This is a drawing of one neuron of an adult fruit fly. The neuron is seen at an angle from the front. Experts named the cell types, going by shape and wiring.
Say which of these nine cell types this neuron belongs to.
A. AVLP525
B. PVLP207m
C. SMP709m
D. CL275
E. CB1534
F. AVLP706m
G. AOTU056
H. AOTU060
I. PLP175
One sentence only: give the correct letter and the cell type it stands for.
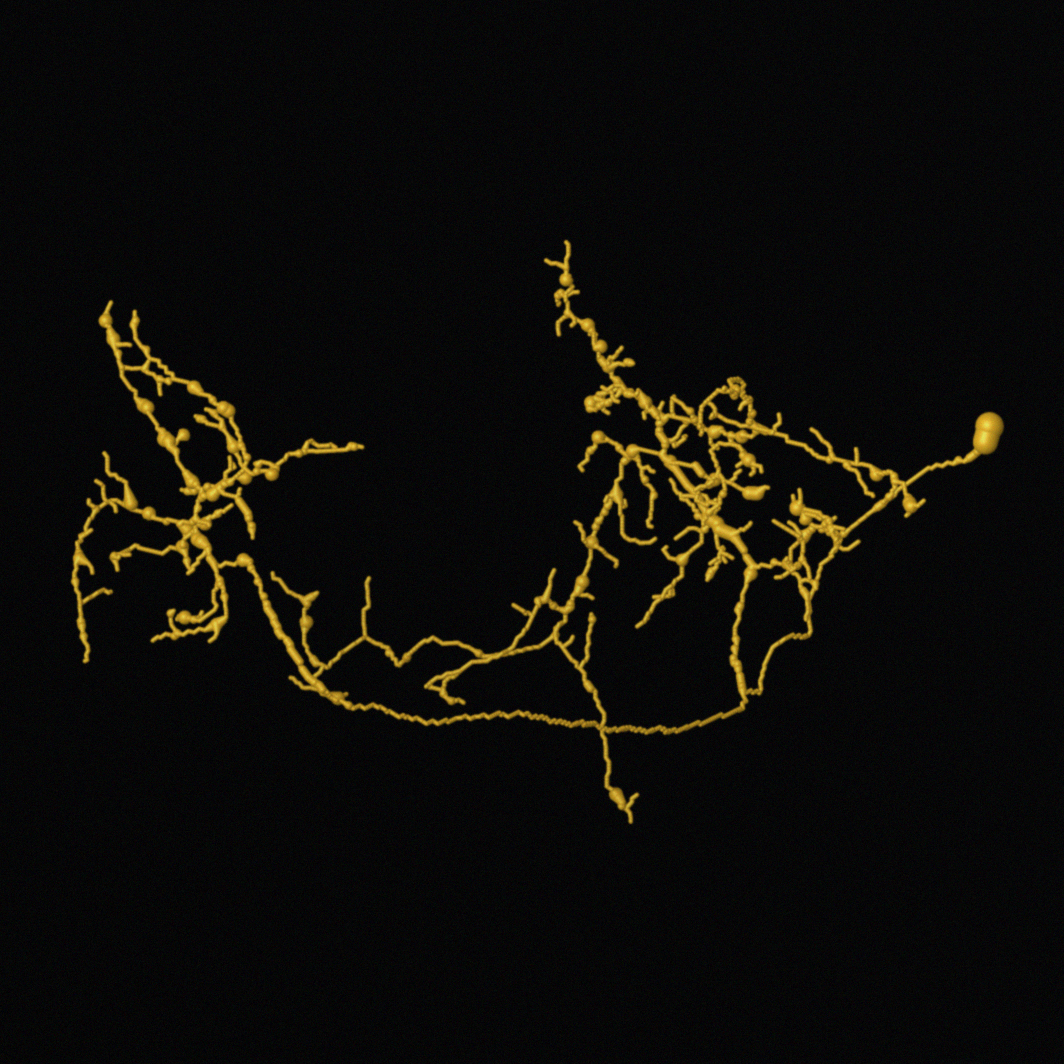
Option G, namely AOTU056, is the cell type of the neuron.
